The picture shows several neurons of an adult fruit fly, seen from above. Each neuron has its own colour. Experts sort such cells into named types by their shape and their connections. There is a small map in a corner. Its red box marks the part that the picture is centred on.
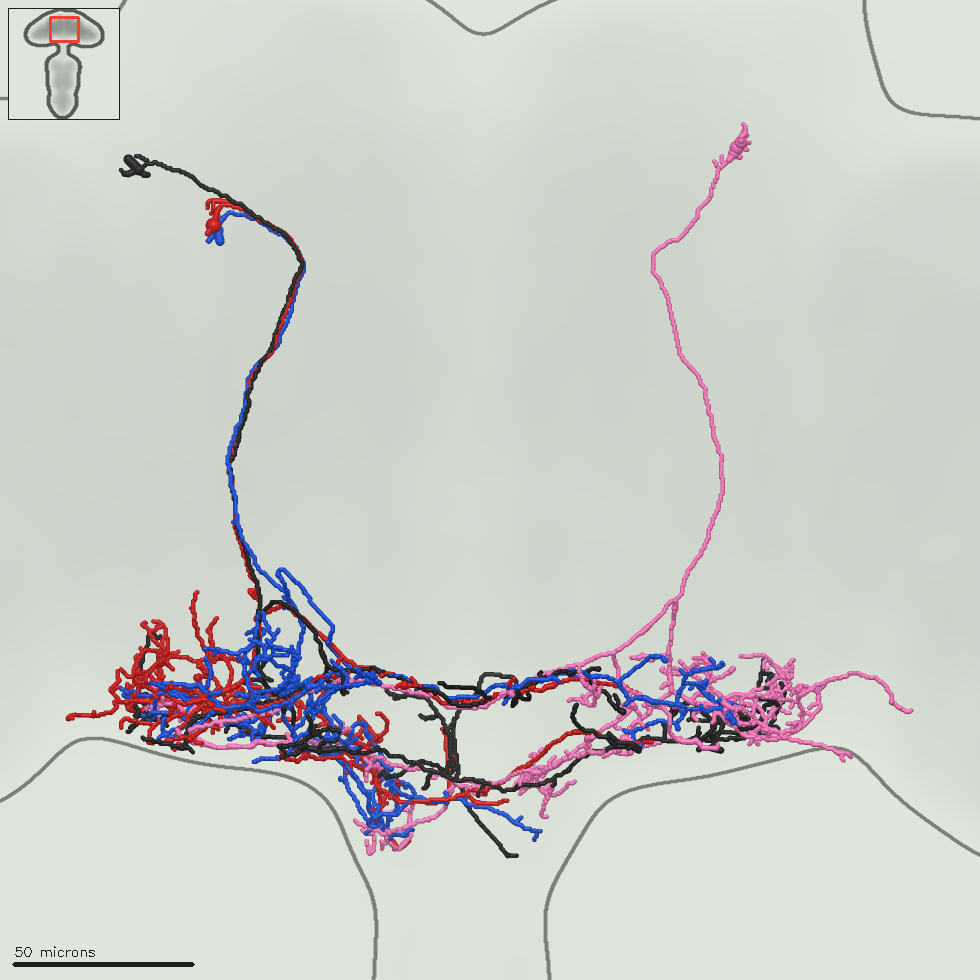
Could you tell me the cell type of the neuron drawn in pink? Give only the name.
PS324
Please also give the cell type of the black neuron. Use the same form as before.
PS331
